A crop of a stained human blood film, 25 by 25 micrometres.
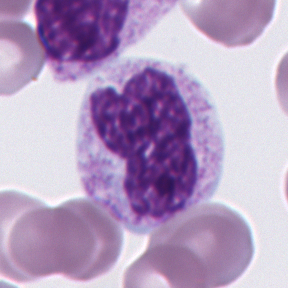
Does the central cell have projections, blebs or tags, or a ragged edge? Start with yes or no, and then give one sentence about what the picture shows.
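No. The cell outline is oval and smooth.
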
